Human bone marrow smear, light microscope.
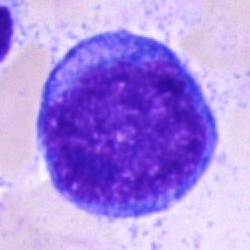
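Blast, the cell in the middle of this stained bone marrow smear. Its outline, I note, is round and smooth. The chromatin is purple, finely stippled and scattered with small paler spots. A narrow deep-blue rim of cytoplasm circles the nucleus, and I see it runs slightly wider at the top than at the bottom.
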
